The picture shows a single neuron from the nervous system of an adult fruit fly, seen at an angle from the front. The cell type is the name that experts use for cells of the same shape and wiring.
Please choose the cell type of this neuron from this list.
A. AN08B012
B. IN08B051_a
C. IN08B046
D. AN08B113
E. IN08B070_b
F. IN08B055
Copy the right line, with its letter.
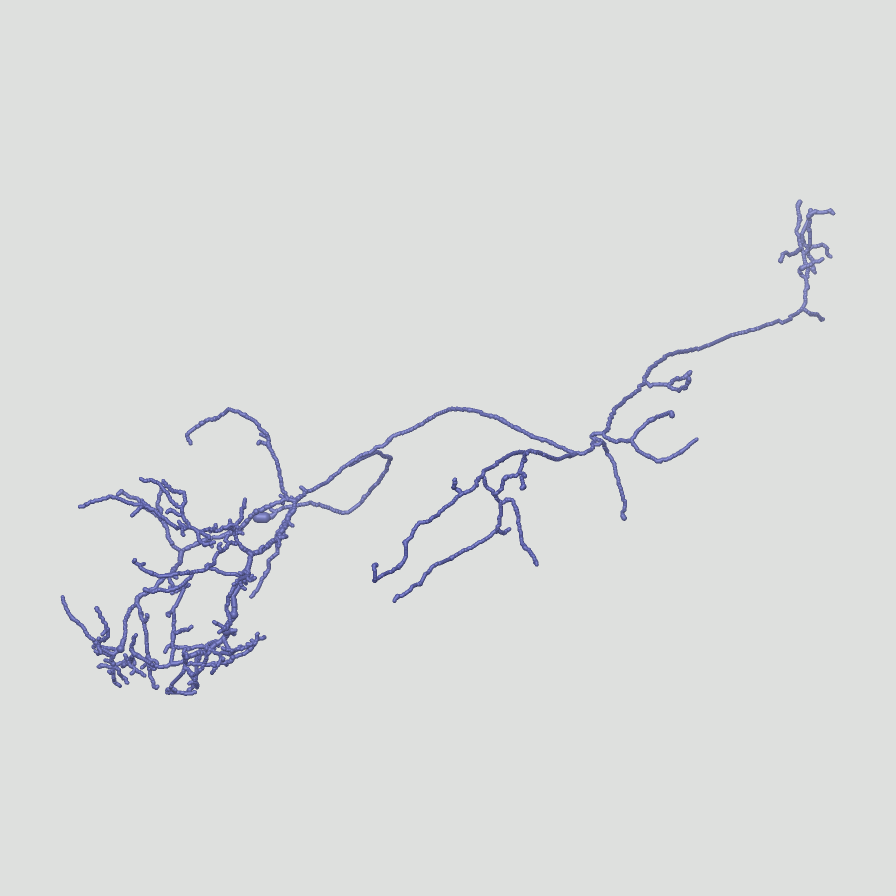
C. IN08B046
